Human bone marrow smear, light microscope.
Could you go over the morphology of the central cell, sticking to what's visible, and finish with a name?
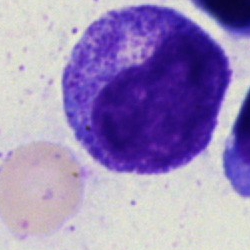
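Off-centre nucleus, toward lower right. Many fine purple granules scattered through cytoplasm. Pale area with few granules against upper nuclear edge. Cytoplasm bluish along left margin. Promyelocyte.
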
